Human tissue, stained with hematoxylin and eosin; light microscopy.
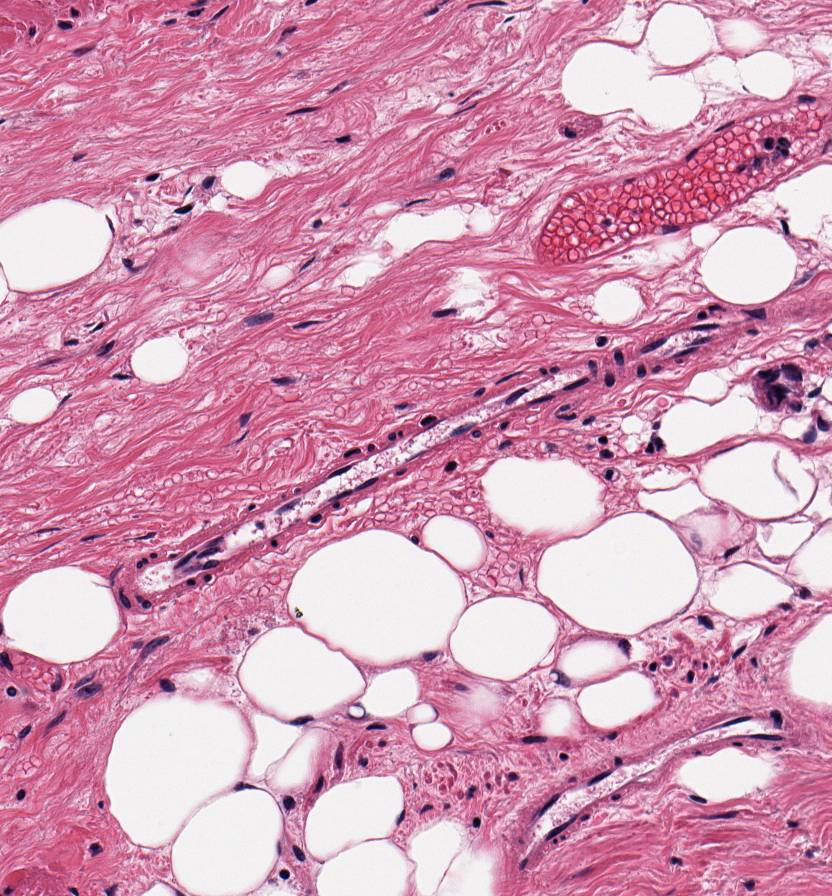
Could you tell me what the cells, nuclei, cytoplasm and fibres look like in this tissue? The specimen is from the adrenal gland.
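Wavy pink collagen bundles run diagonally, lower left toward upper right. Adipocytes, seen as empty clear rounded spaces, most crowded in lower half. Near lower right corner, a second narrow thin-walled vessel. Stromal nuclei sparse, mostly slender and spindle-shaped.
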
